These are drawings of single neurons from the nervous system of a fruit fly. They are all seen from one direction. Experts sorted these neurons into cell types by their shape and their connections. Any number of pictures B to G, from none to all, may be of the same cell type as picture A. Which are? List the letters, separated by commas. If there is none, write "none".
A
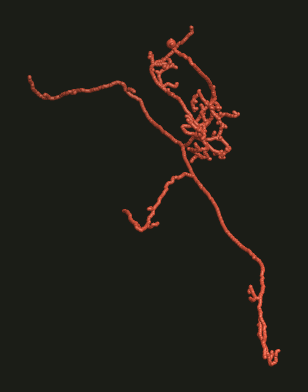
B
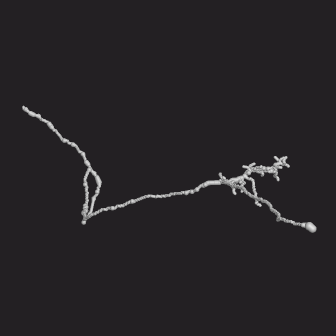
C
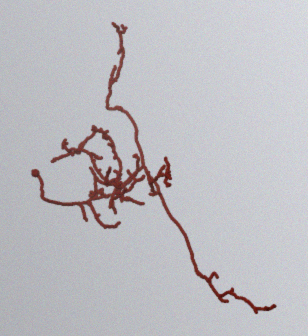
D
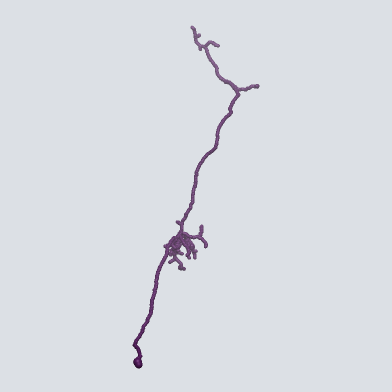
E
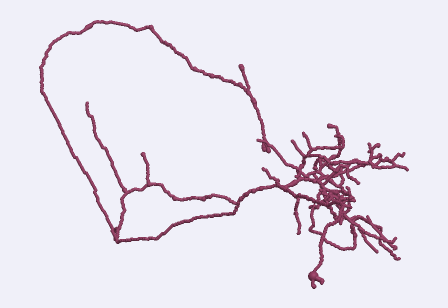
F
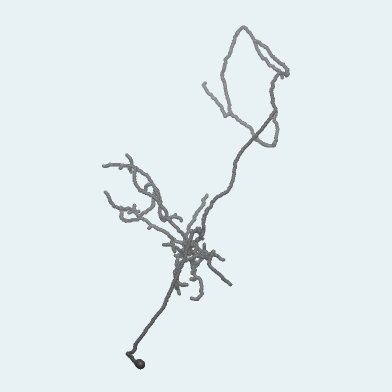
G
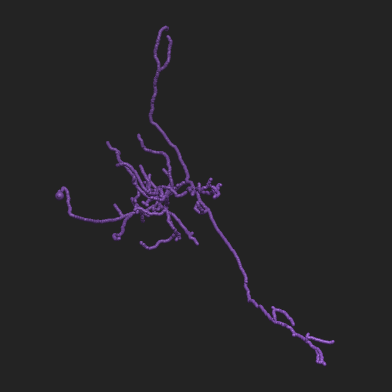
C, G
